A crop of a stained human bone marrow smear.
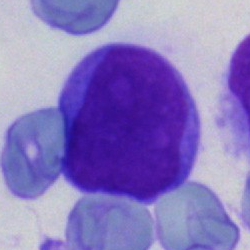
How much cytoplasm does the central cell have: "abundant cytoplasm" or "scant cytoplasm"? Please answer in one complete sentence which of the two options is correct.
Scant cytoplasm surrounds the nucleus of this cell.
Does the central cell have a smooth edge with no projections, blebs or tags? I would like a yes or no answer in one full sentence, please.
Yes, this cell's outline runs smooth, without projections.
